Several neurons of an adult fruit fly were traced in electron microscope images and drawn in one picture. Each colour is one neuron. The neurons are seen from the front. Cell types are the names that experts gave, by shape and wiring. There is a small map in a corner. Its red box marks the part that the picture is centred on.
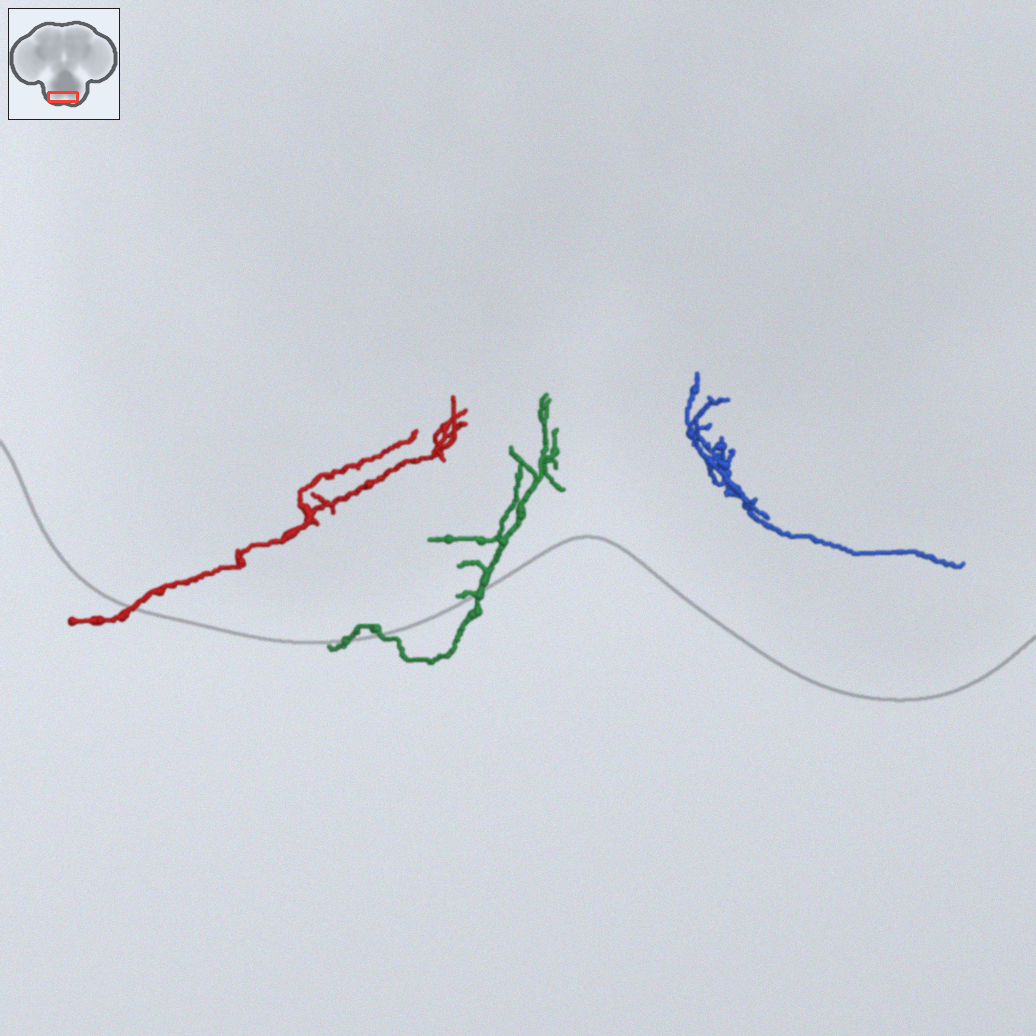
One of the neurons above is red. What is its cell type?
LgLG1a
